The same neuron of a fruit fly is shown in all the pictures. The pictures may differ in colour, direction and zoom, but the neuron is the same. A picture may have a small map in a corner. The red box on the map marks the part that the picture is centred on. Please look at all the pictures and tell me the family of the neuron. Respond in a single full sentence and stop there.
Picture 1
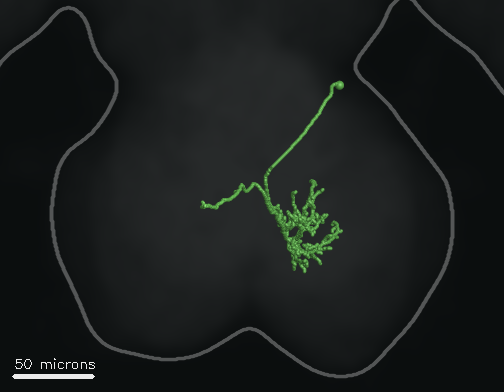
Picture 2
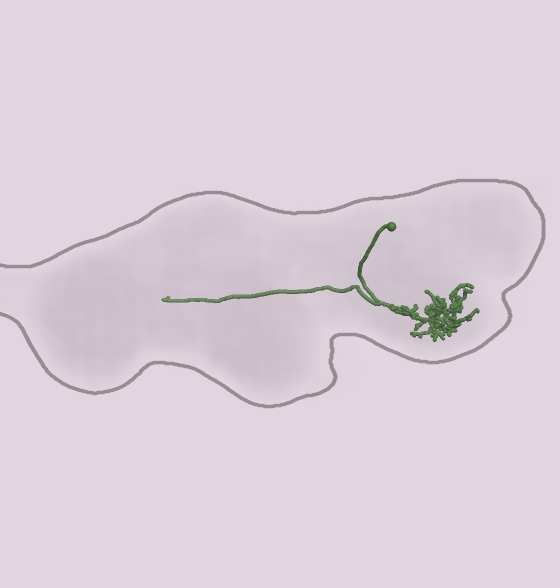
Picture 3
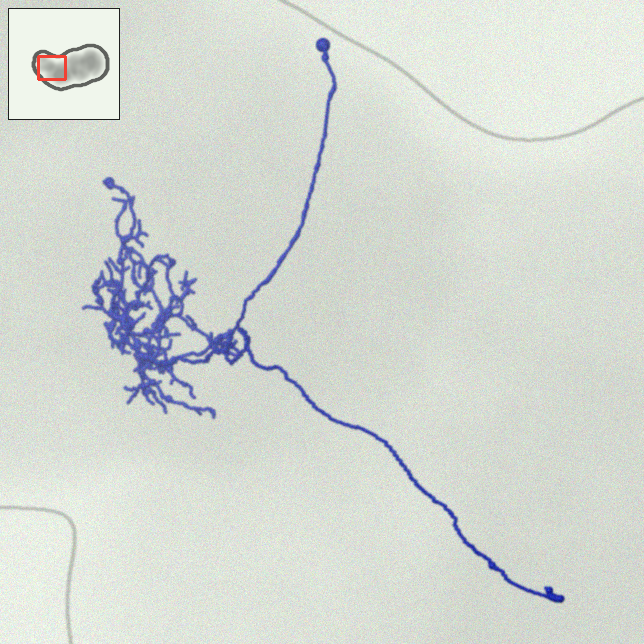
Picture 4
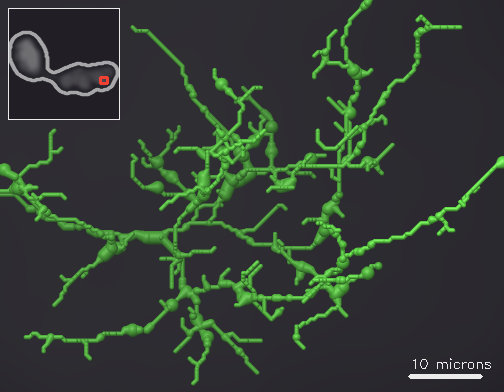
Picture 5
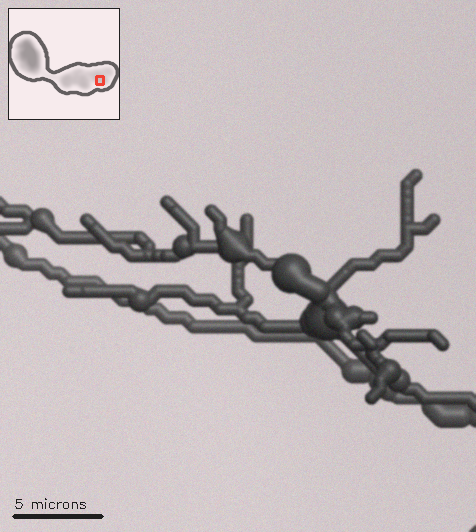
To family hemilineage 23B belongs this neuron.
